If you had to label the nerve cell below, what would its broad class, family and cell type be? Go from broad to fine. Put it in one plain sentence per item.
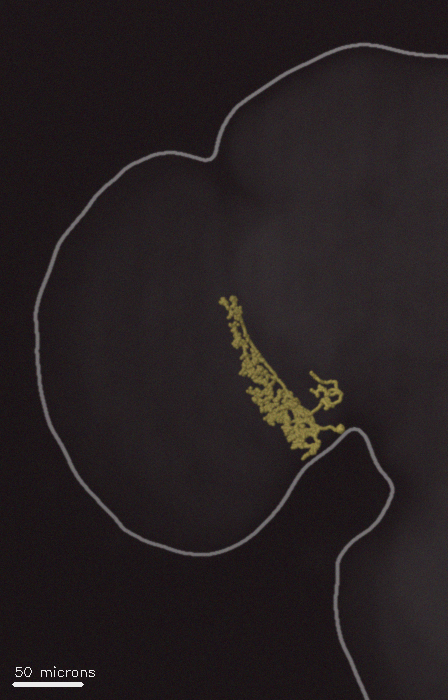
An optic-lobe intrinsic neuron of the Tlp family, type Tlp14.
